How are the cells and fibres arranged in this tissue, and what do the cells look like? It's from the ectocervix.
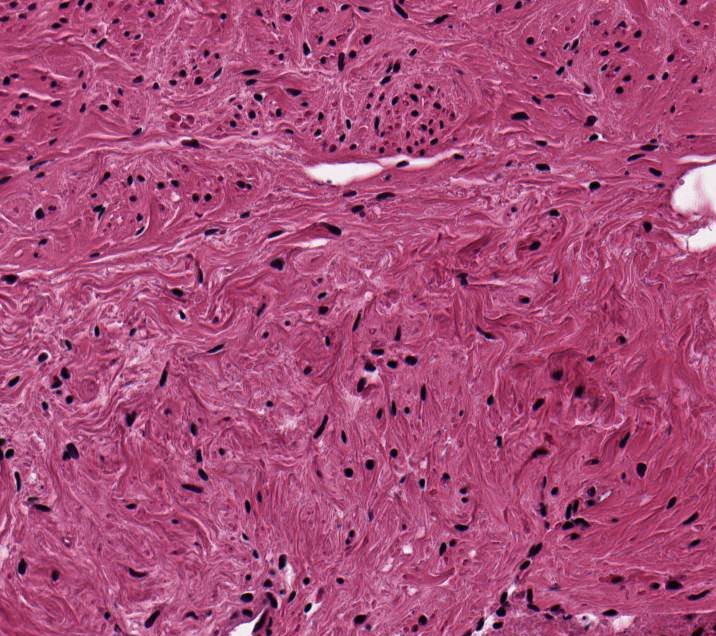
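First, extent: dense, pink-staining fibrous tissue takes up the whole field. Second, fibre pattern: the fibres are wavy and run in interlacing bundles in many directions. Third, nuclei: small, dark and mostly oval to spindle-shaped. Fourth, distribution: nuclei are more crowded in a rounded cluster near the top centre of the field.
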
